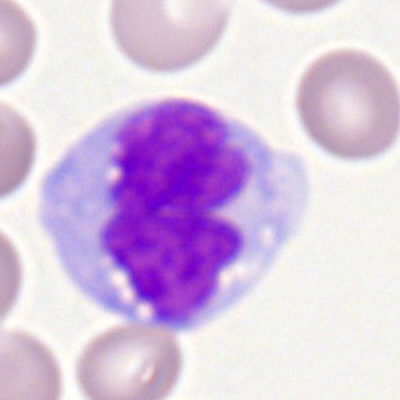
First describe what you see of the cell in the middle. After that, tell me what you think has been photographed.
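Nucleus notched from the right, the notch splitting it into upper and lower parts. Small clear vacuoles along the lower nuclear edge. Outline round to oval, slightly bulging on the right. No distinct coloured granules in the cytoplasm. Cell: monocyte.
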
